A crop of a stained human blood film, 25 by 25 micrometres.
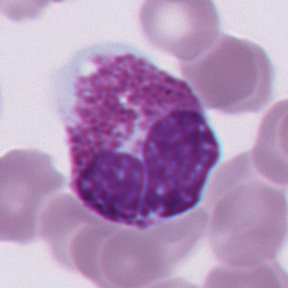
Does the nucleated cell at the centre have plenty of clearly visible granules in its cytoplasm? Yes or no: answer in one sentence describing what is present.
Yes, many granules can be seen in the cytoplasm of the cell.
